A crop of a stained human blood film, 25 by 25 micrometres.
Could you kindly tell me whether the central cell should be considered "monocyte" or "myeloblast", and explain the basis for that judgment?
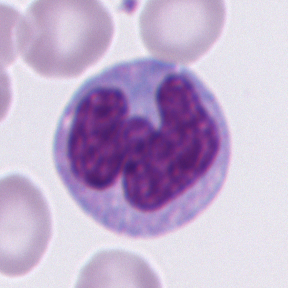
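This one is a monocyte.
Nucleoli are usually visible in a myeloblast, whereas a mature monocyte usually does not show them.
Here the nucleus is bent into a U shape, with its opening facing the top of the picture. Its chromatin is dark purple and coarsely clumped, with paler patches between the clumps. The cytoplasm is pale lilac-blue and holds only fine, faint granules, with no coarse coloured granules. The cell is about 16 micrometres across, and the nucleus fills about 60% of its area.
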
